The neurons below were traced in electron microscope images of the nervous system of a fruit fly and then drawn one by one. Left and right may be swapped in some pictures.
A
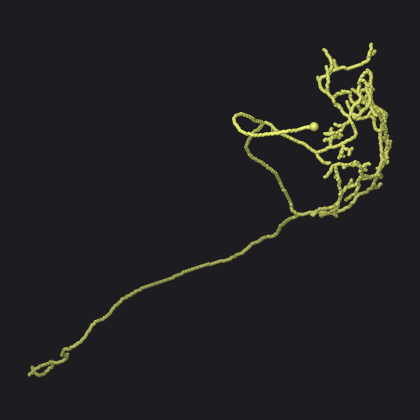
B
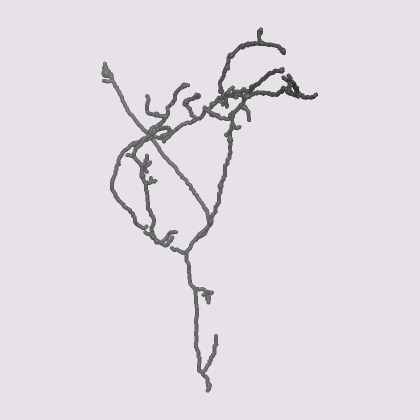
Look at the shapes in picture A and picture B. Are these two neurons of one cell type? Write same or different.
different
